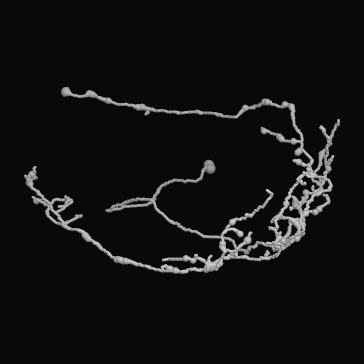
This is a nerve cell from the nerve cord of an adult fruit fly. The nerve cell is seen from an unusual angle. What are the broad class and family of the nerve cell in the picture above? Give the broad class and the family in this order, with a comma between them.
nerve-cord intrinsic neuron, hemilineage 01B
